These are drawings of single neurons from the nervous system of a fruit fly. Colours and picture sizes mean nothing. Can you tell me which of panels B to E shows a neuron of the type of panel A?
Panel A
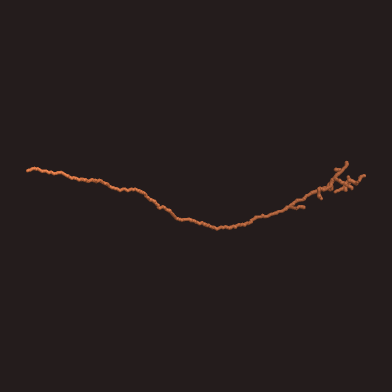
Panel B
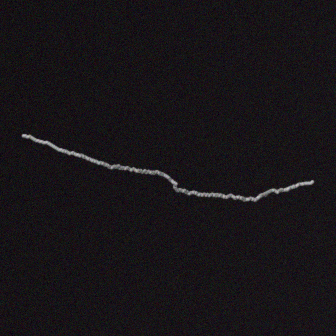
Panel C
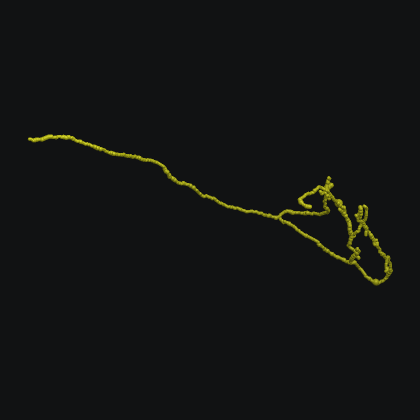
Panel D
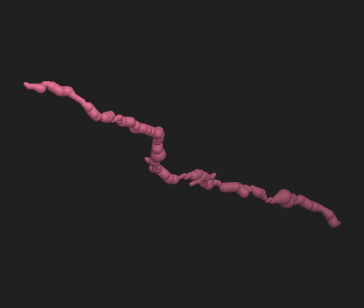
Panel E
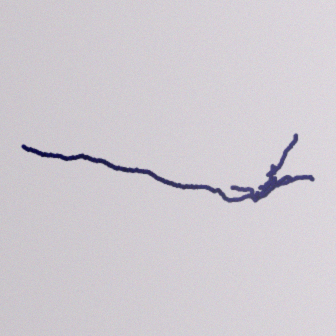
B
